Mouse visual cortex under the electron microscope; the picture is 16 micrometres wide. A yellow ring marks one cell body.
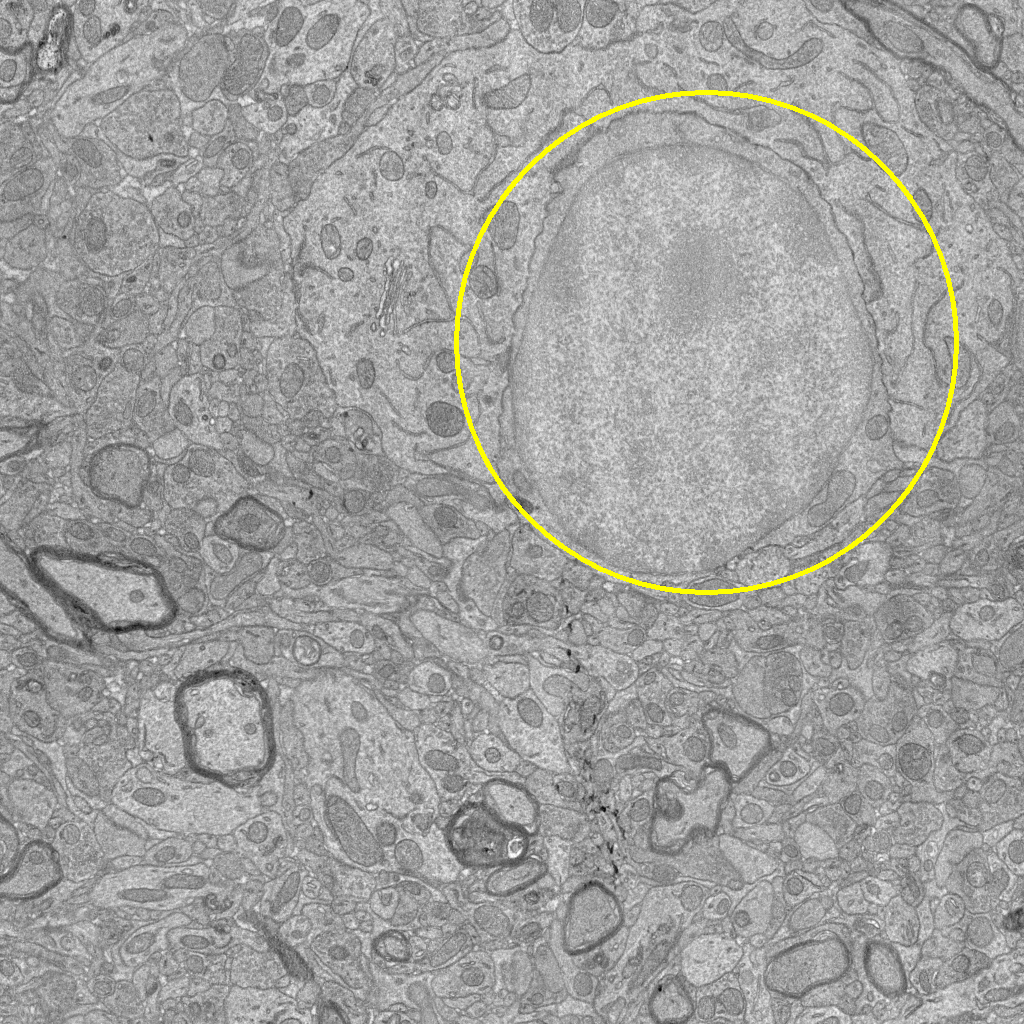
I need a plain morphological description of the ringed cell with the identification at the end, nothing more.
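Seen whole, the nucleus is a smooth oval, taller than wide. Envelope runs smoothly around it, no deep infoldings. No thick dark band of chromatin lines the inside of the envelope. No parallel stacks of rough endoplasmic reticulum in the cytoplasm. Cell: oligodendrocyte.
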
